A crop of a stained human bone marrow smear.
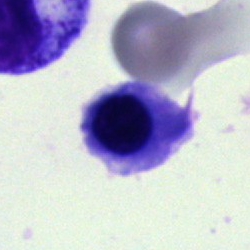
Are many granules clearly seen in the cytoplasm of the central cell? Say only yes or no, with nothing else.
No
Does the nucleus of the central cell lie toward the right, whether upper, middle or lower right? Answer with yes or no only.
No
